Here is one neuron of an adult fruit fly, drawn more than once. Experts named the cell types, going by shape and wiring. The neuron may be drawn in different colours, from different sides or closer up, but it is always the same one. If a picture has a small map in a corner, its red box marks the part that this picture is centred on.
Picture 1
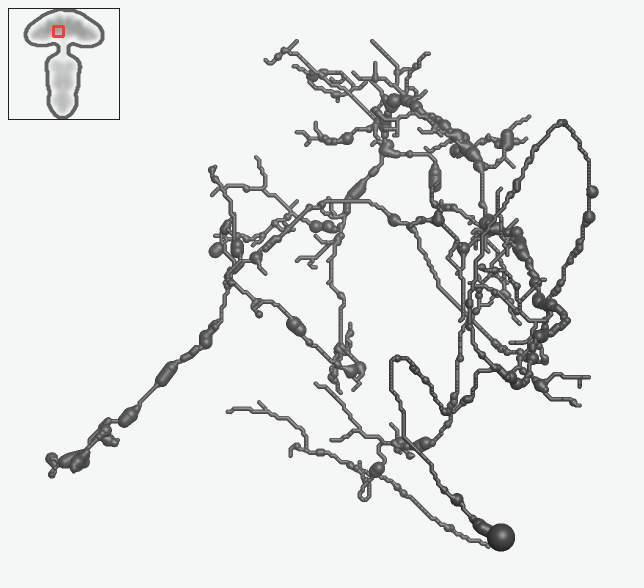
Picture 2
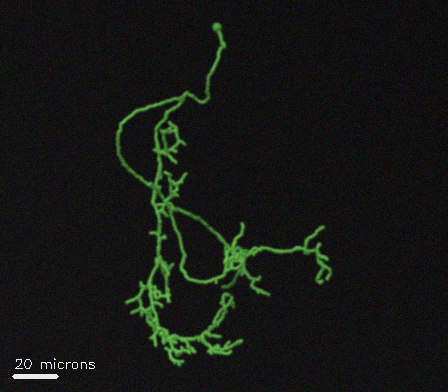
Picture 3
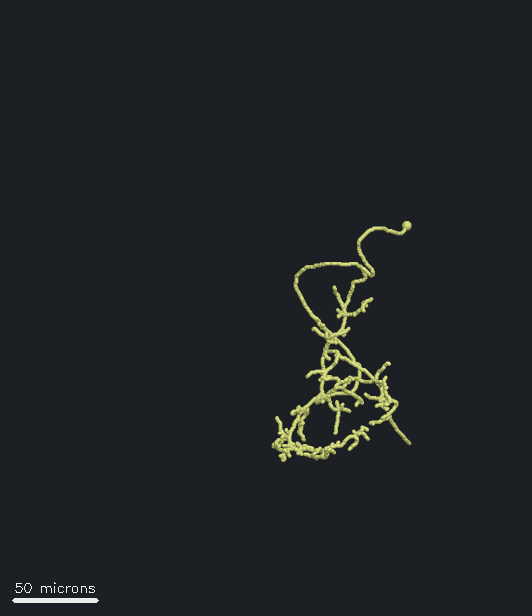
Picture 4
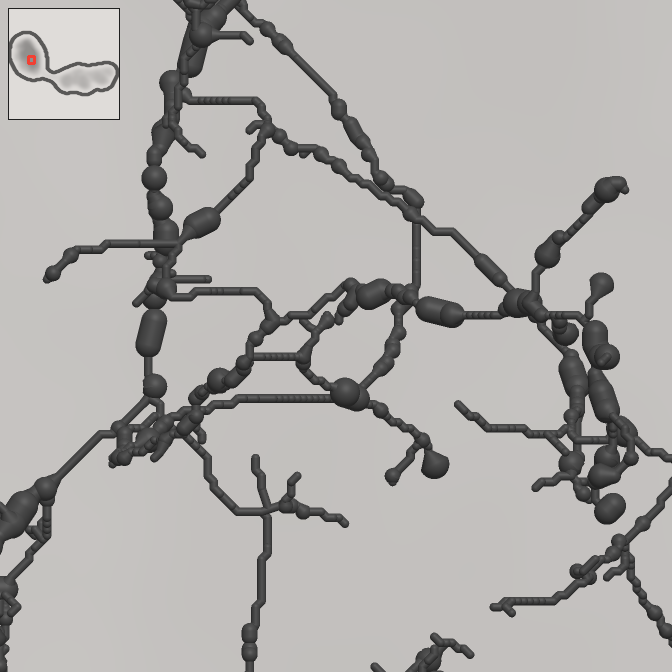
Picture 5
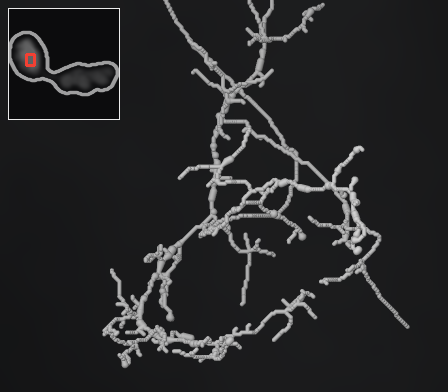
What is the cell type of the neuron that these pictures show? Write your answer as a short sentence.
The cell type is CB2000.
